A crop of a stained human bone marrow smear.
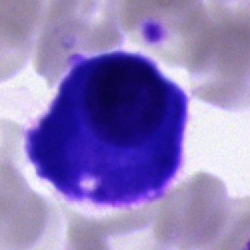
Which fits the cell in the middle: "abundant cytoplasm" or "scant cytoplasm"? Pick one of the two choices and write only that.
Abundant cytoplasm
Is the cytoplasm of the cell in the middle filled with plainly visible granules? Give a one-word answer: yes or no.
No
